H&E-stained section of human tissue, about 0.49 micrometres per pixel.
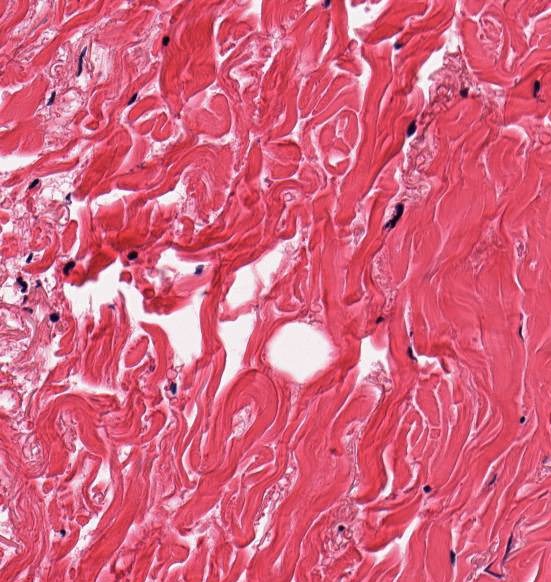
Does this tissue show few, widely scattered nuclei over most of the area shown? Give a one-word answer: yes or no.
Yes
